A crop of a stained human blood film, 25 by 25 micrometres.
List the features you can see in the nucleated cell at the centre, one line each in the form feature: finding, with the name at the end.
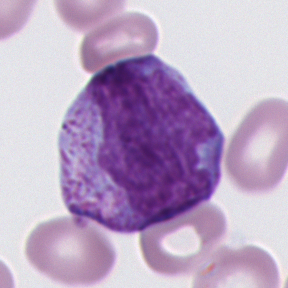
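Nucleus: fills most of the cell, set toward the right.
Chromatin: finely stranded, dark purple, no coarse clumps that I can see.
Cytoplasm: a band running mostly down the left side.
Granules: fine, reddish-purple, scattered through the cytoplasm on the left.
Name: atypical promyelocyte.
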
